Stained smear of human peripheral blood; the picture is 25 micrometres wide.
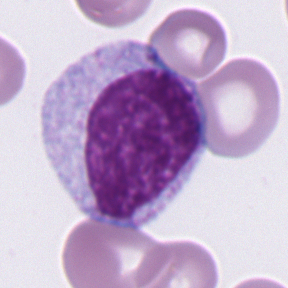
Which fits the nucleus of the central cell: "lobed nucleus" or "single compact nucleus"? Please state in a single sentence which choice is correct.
The nucleus is one round, oval or kidney-shaped compact mass, not lobed or folded.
